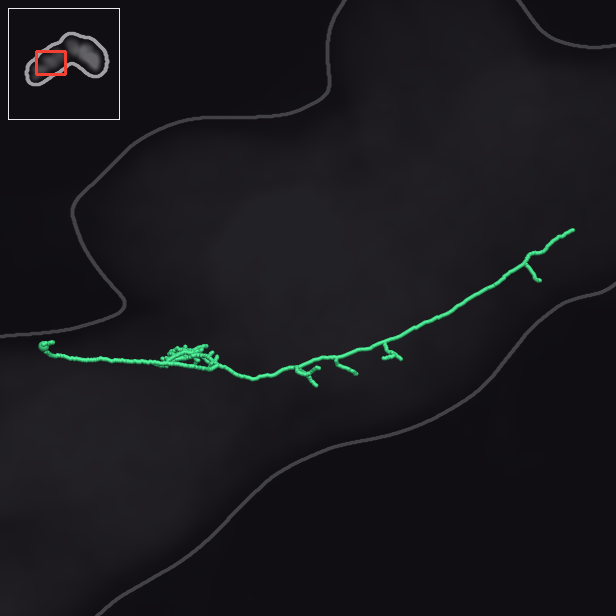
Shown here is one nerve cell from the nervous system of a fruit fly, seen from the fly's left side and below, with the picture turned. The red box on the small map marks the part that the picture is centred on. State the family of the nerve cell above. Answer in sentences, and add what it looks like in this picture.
Its family is hemilineage 08B. Its broad class is nerve-cord intrinsic neuron. The cell body is on the left of the picture. In this view it is more than twice as wide as it is tall.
